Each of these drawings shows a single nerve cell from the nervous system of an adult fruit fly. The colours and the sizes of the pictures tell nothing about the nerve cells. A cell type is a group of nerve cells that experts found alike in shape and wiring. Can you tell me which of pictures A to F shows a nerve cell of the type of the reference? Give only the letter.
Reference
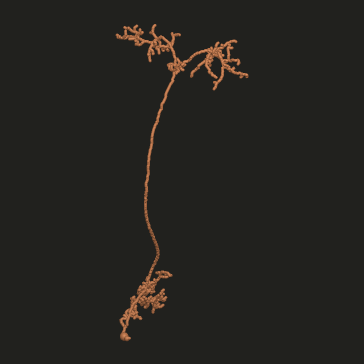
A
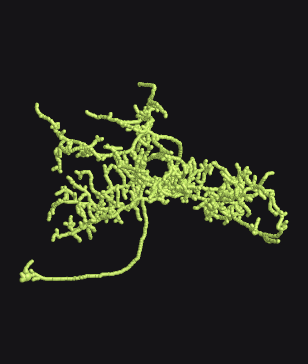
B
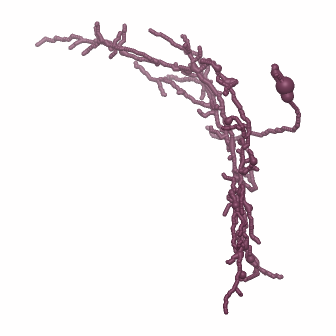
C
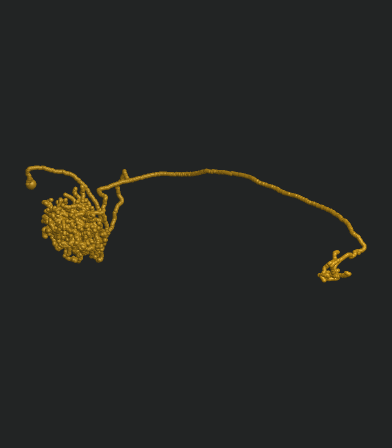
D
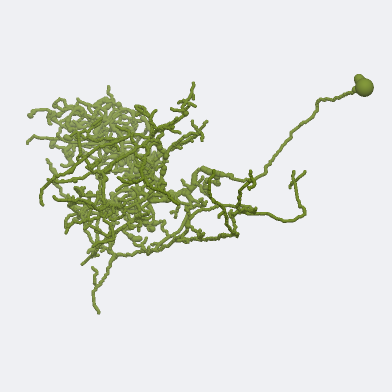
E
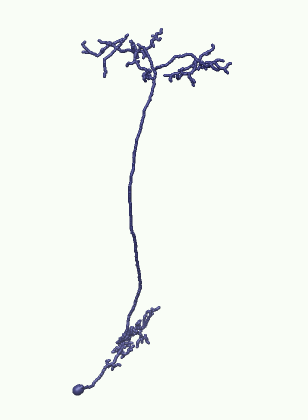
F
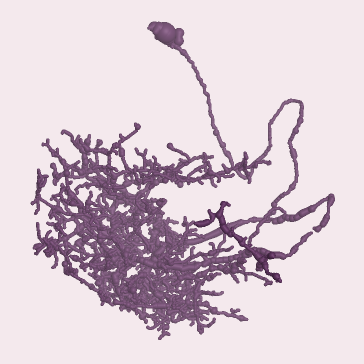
E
